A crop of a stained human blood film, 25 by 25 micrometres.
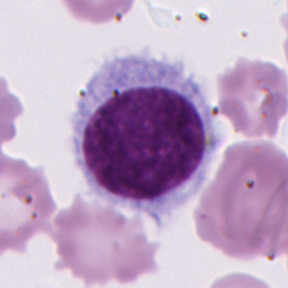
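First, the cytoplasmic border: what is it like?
Ragged, with fine hair-like projections all around the cell.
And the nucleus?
Round, about 10 micrometres across; the chromatin is dark purple, fairly evenly dense, faintly mottled.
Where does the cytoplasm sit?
A pale greyish-blue rim, broadest above the nucleus.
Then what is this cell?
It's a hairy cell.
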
